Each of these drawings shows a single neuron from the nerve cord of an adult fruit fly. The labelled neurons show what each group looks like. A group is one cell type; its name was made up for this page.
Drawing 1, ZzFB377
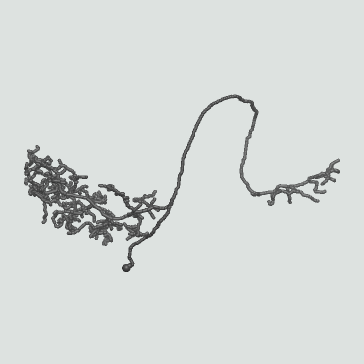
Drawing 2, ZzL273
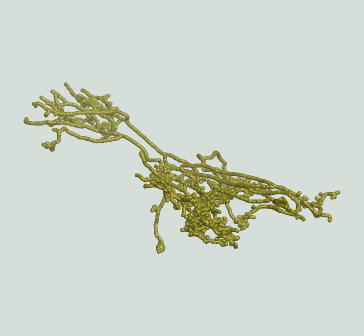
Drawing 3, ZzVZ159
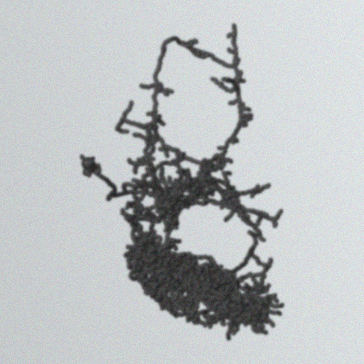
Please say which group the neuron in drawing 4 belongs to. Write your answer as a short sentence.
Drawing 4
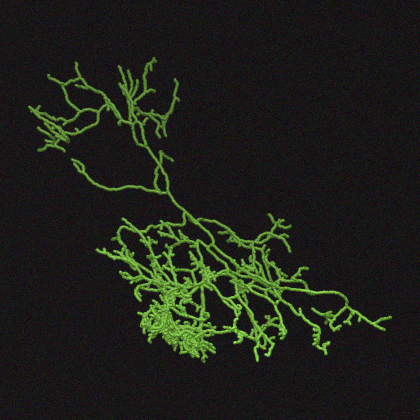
It belongs to ZzL273.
